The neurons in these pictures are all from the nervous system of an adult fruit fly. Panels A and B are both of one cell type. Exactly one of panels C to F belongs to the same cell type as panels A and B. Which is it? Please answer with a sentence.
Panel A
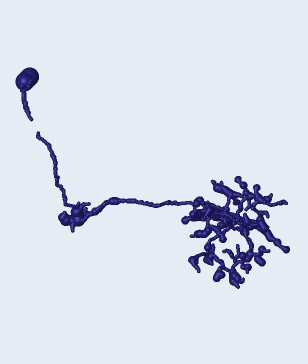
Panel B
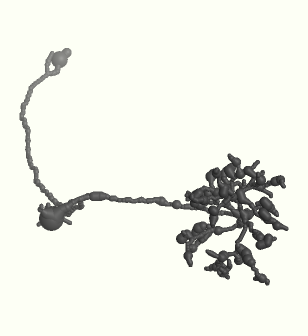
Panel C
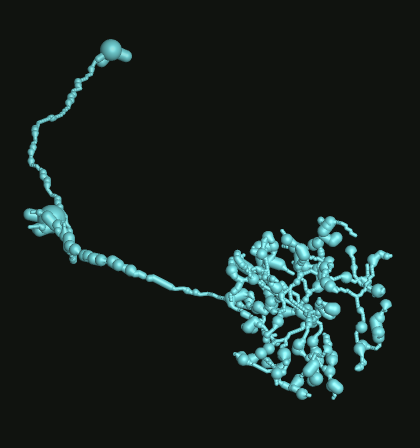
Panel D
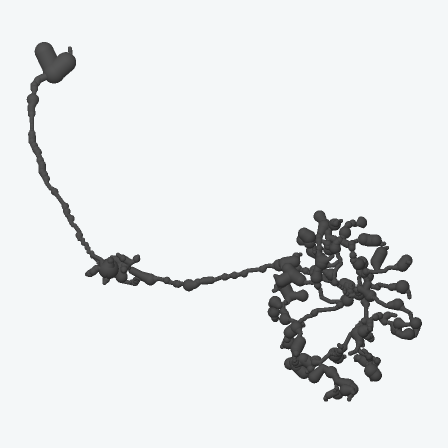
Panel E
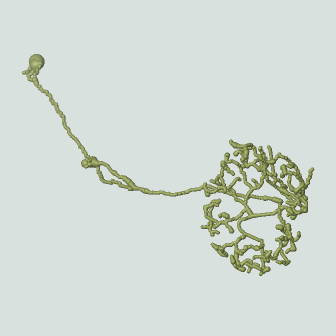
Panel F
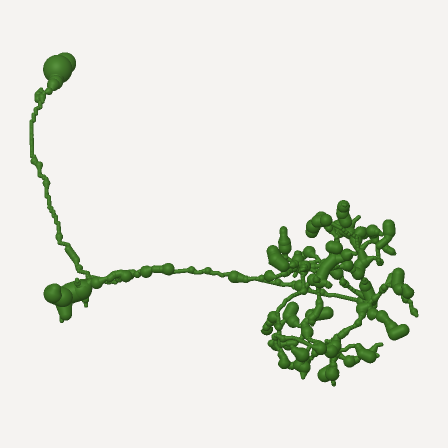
Panel F is of the same cell type.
